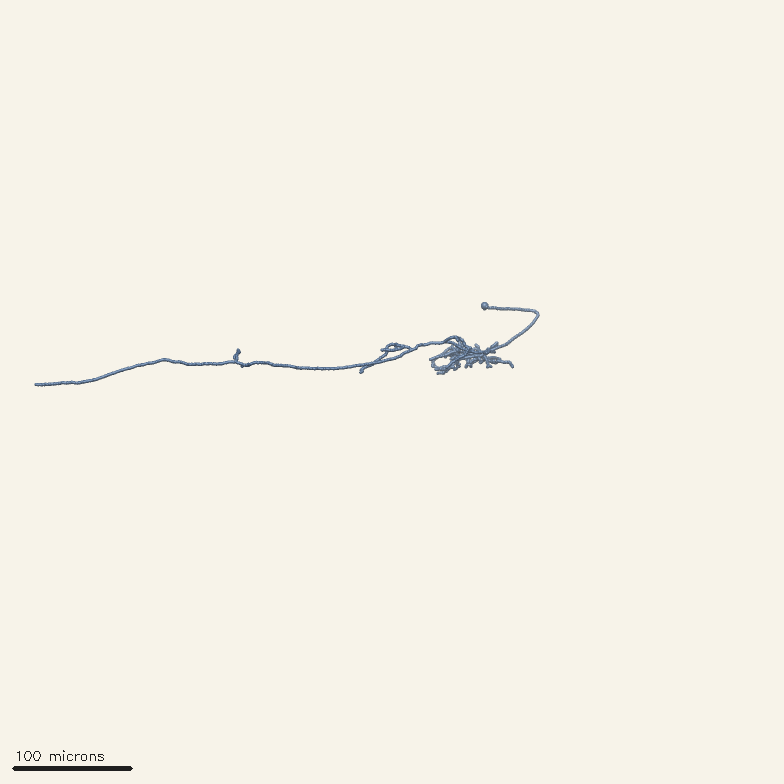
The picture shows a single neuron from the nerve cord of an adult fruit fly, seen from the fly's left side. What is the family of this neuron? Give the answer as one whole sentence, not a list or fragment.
As for family, the neuron falls under hemilineage 19B.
